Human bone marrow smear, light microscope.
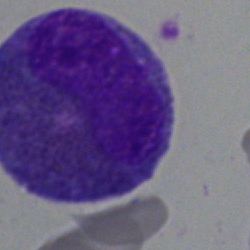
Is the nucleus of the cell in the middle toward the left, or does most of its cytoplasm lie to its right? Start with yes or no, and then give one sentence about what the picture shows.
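No. The nucleus fills the upper right part of the cell.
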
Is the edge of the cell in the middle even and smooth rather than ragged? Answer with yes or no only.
Yes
